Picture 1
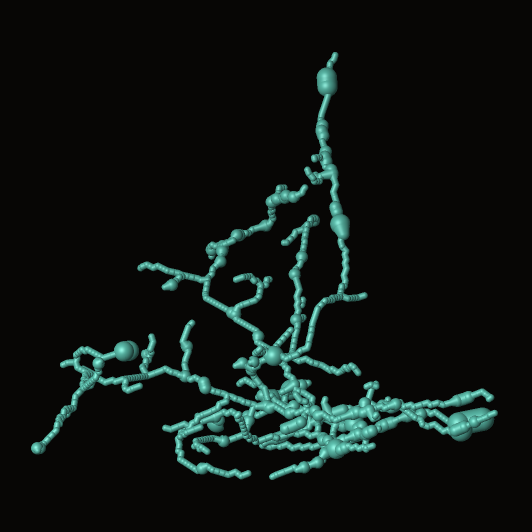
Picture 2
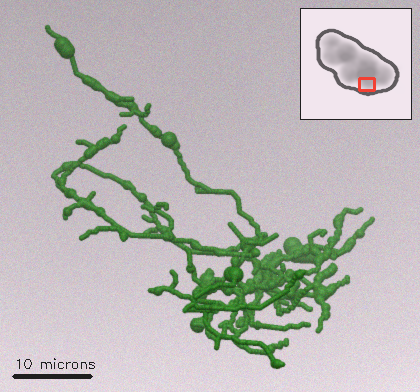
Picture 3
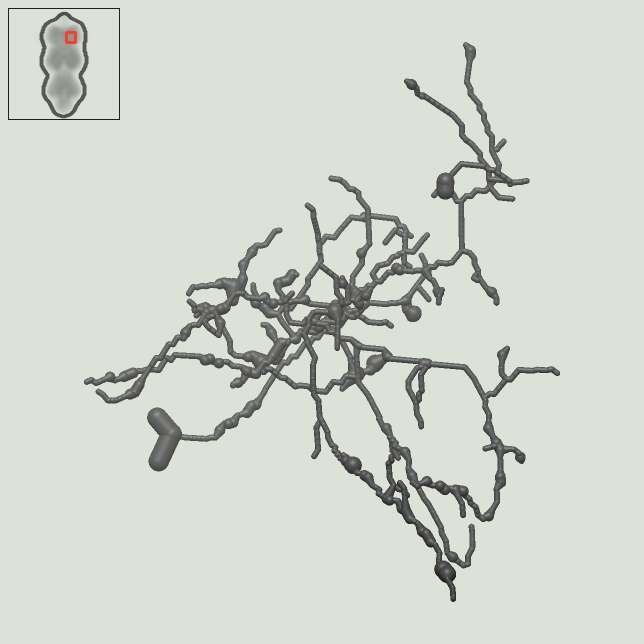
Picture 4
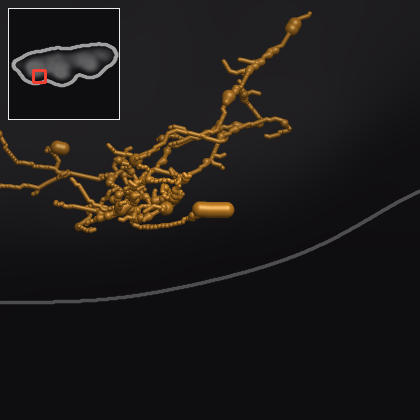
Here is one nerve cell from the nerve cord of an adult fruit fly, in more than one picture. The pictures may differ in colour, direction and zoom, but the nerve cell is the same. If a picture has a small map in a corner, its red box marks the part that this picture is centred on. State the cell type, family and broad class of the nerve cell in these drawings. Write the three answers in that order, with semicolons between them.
IN01B091; hemilineage 01B; nerve-cord intrinsic neuron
